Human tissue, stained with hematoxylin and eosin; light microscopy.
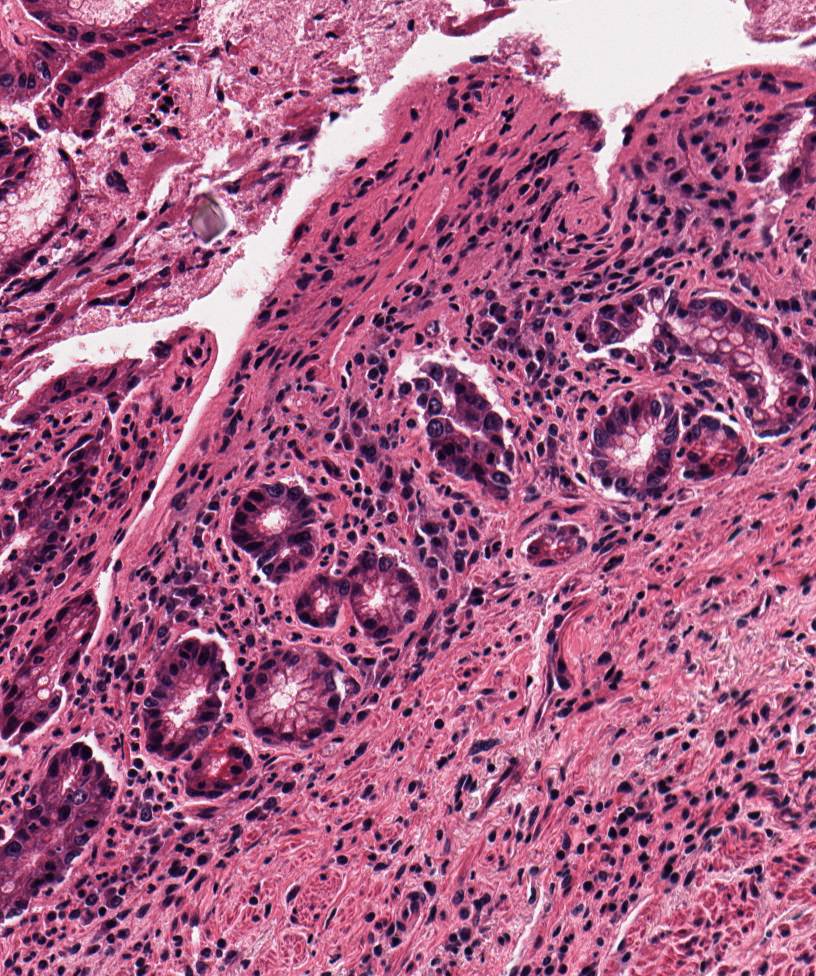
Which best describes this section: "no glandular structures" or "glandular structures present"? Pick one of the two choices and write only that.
Glandular structures present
